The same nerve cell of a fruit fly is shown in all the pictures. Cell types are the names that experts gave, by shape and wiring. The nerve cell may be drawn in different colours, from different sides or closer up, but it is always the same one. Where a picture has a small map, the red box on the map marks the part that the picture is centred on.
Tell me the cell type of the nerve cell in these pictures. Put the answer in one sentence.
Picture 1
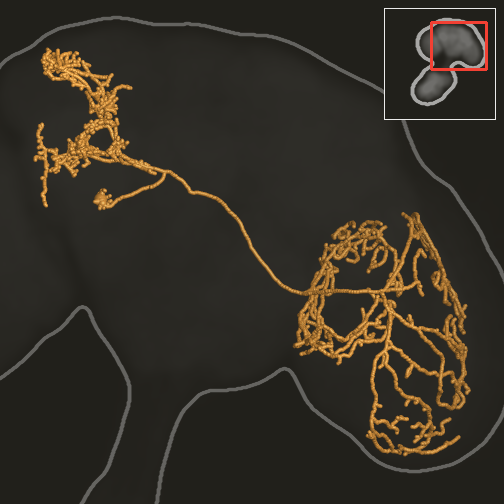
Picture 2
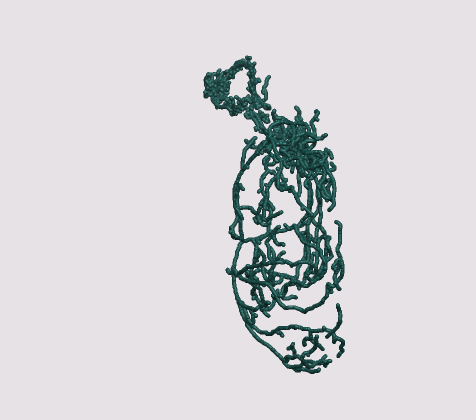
The cell type is OLVC4.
